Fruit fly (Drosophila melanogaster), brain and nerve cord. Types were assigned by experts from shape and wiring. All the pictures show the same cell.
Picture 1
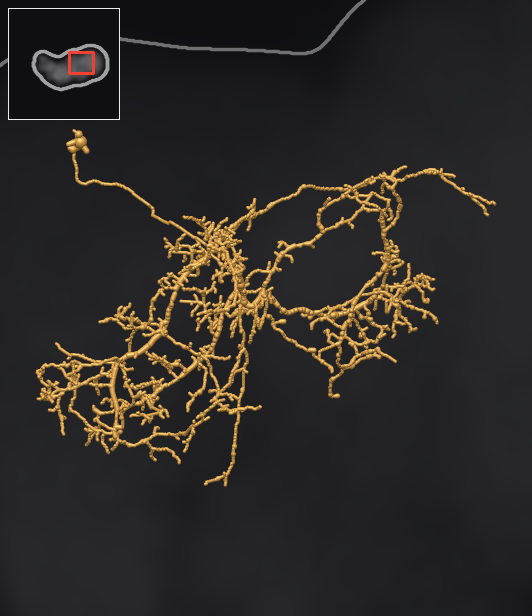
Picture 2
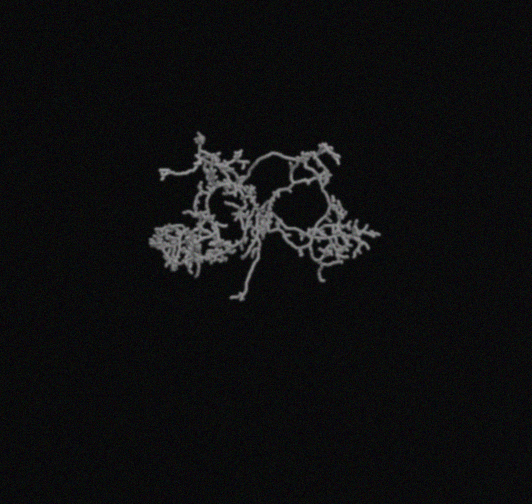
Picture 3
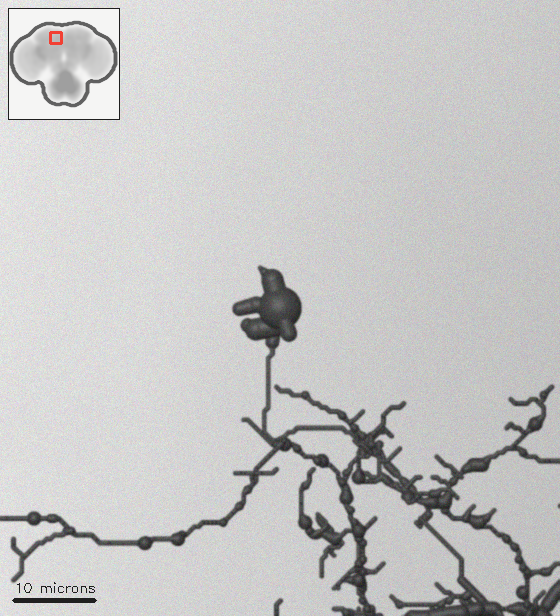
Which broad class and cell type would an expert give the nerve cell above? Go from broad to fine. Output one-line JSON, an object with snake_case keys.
{"broad_class": "central-brain intrinsic neuron", "cell_type": "IB038"}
